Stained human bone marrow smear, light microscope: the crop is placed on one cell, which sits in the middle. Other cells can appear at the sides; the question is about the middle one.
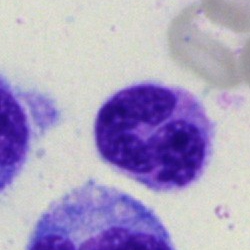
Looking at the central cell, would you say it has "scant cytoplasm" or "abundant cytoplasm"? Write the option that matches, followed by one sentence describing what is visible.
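Scant cytoplasm. The nucleus fills most of the cell.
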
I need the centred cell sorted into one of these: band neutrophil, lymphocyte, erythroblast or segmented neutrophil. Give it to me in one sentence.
The cell in the middle of this crop is a band neutrophil.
